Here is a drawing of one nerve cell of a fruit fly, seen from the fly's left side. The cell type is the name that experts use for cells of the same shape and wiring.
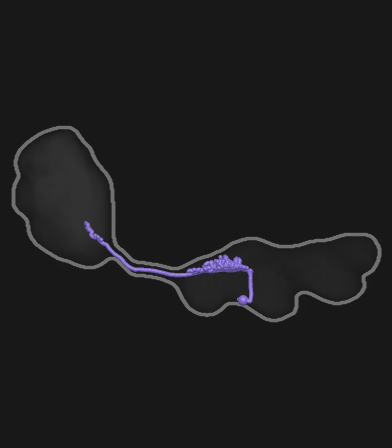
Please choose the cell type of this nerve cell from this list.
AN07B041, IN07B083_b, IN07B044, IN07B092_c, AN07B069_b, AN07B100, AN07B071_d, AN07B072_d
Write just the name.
AN07B041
